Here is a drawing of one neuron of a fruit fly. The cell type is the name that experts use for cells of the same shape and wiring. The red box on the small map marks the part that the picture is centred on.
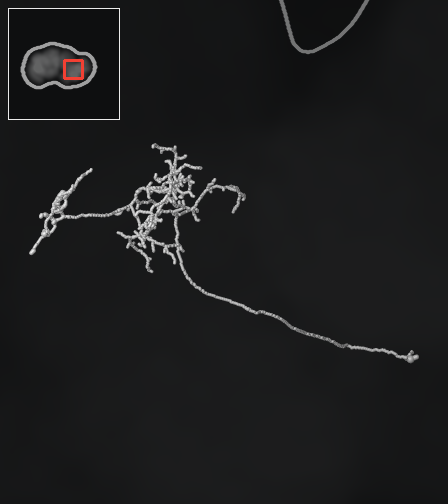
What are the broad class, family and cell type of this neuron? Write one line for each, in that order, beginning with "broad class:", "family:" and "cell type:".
broad class: nerve-cord intrinsic neuron
family: hemilineage 03B
cell type: IN03B073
